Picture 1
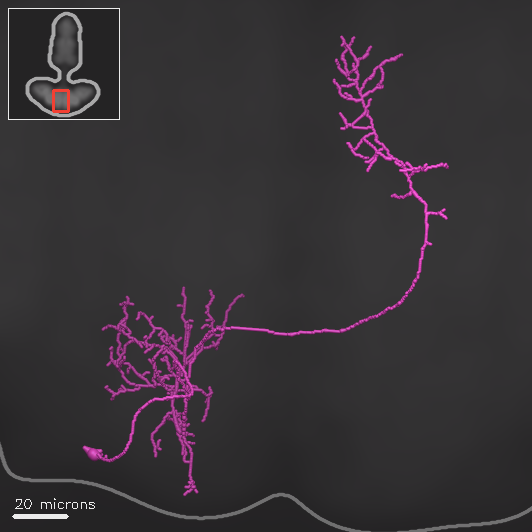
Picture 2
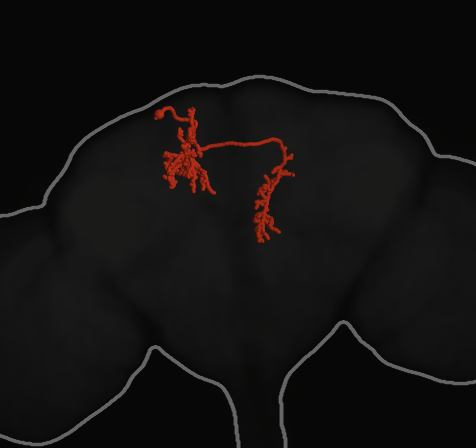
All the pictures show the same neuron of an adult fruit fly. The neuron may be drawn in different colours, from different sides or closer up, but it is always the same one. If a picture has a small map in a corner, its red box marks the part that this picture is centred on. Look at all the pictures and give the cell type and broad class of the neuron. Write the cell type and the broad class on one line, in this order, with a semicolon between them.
ATL005; central-brain intrinsic neuron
